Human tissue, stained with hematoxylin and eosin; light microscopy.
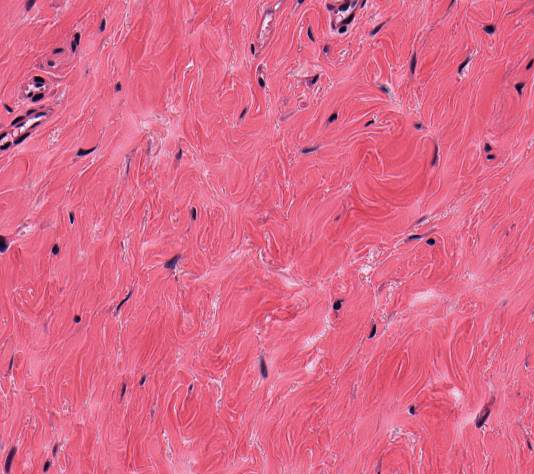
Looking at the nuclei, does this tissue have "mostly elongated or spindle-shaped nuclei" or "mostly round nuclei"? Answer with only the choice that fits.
Mostly elongated or spindle-shaped nuclei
